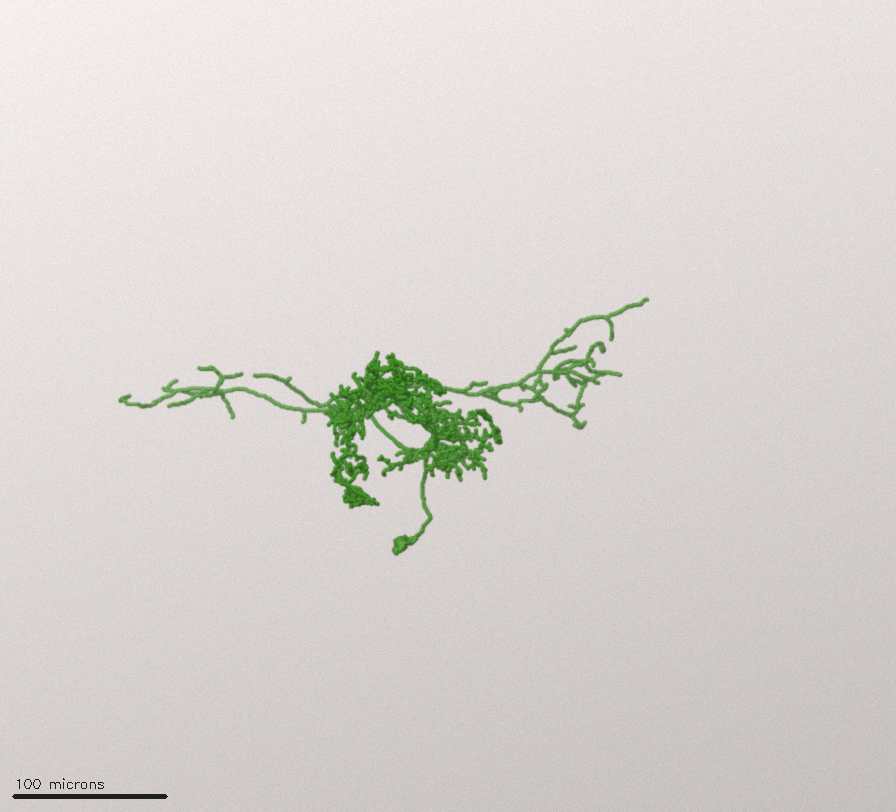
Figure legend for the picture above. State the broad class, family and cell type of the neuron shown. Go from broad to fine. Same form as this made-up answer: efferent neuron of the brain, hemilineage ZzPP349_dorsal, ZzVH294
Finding: nerve-cord intrinsic neuron, hemilineage 06B, IN06B015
